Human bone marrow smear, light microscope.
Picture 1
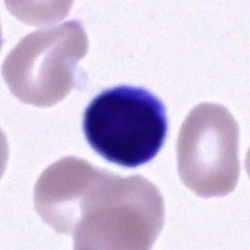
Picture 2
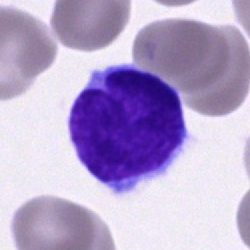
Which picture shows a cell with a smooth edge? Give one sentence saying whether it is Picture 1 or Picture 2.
In picture 1, the cell's outline is smooth, without projections.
